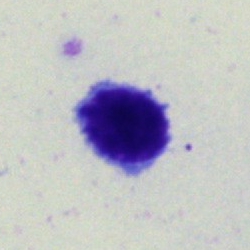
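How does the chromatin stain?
Dense and dark purple, throughout the nucleus.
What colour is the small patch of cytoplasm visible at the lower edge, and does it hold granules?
It is pale blue, with no granules seen.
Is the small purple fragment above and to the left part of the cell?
No, it lies separate from it.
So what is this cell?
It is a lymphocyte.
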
